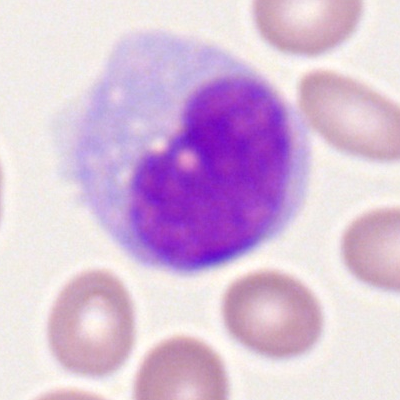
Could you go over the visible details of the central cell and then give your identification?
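Working through the features in turn: the nucleus is indented, with a notch on its upper left side. Its chromatin is dark purple and mottled, with paler patches lying among denser areas. Next, the cytoplasm is pale greyish-blue, and it holds a few small pale clear spots. The cell, then, is a monocyte.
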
